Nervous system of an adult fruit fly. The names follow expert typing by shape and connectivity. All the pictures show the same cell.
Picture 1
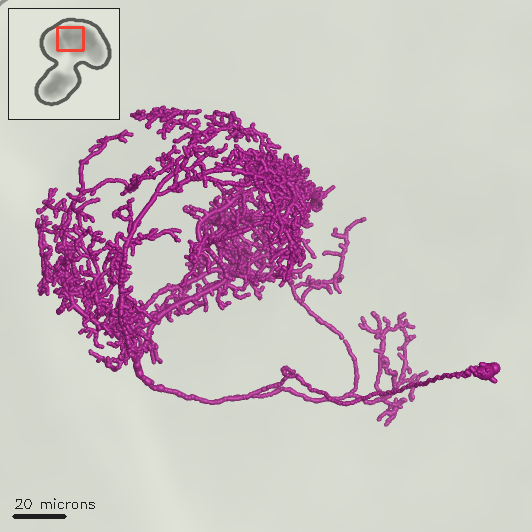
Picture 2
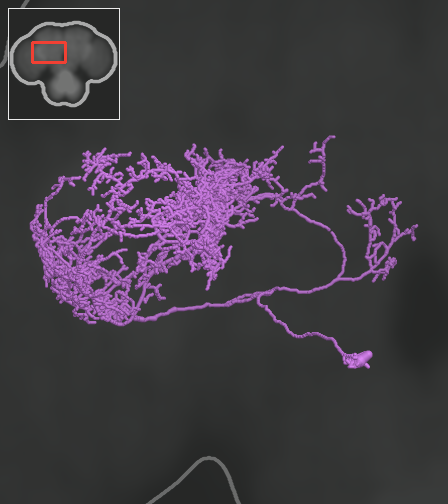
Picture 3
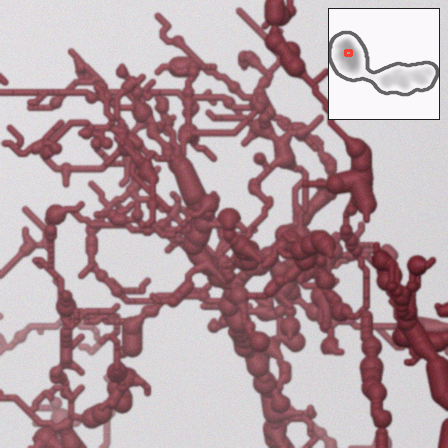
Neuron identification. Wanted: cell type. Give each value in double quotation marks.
"AVLP449"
